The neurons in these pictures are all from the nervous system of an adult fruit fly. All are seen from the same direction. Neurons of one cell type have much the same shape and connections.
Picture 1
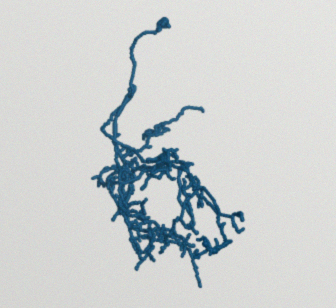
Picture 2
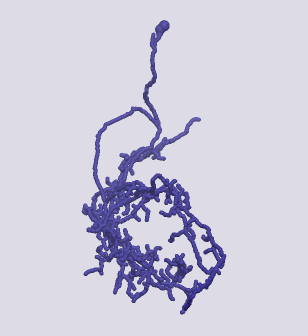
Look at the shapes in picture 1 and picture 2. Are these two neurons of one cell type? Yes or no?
yes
